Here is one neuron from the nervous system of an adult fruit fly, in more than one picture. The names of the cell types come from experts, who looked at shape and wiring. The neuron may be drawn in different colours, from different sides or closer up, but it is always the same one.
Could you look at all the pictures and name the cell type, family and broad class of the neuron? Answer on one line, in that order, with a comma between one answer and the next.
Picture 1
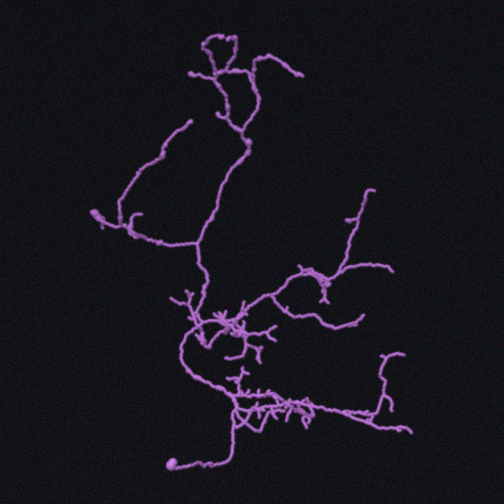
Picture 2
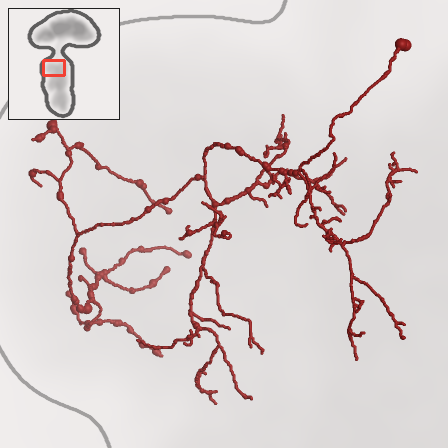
IN14A030, hemilineage 14A, nerve-cord intrinsic neuron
